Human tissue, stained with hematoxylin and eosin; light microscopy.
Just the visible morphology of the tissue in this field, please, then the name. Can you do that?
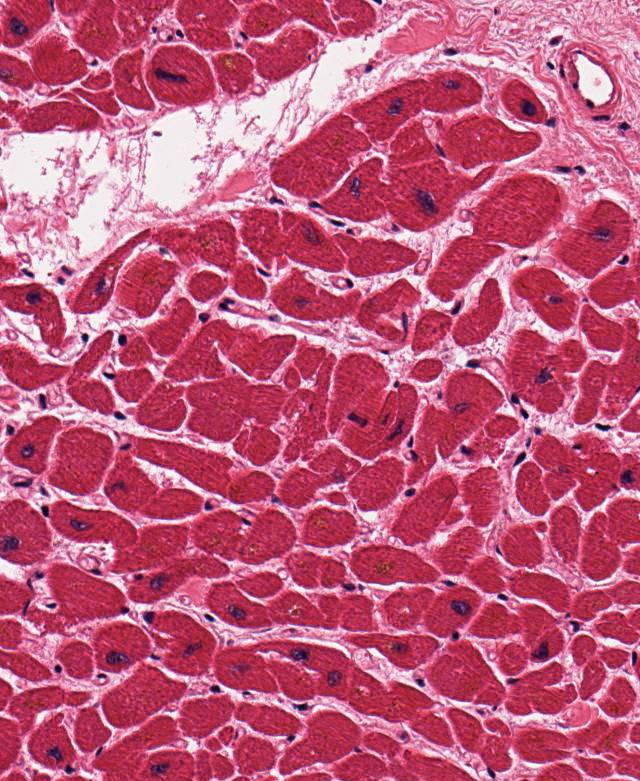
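First, nuclear position: each fibre's nucleus is central. Second, cytoplasm: small yellow-brown granules lie beside some of those central nuclei. Third, upper left: a pale cleft containing wispy pink fibrillar material crosses this area. Fourth, fat: no fat cells are seen among the muscle fibres. Finally, the tissue: left ventricle of the heart.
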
